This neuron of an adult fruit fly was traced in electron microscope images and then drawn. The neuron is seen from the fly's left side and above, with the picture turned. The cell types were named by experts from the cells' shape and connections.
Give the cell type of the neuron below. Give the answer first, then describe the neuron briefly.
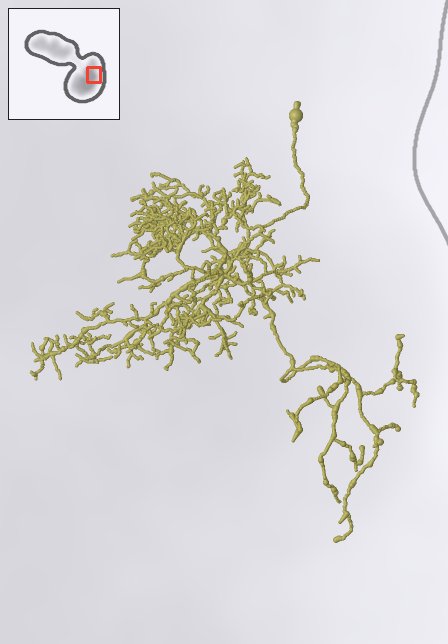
Its cell type is CB2682. It is a central-brain intrinsic neuron. More than a hundred branch ends can be seen. In this view it is about as wide as it is tall.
